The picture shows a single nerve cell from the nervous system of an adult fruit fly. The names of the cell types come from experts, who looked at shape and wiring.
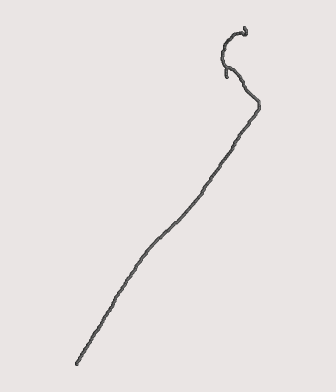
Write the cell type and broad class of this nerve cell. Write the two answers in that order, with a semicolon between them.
SNxx06; sensory neuron entering the nerve cord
